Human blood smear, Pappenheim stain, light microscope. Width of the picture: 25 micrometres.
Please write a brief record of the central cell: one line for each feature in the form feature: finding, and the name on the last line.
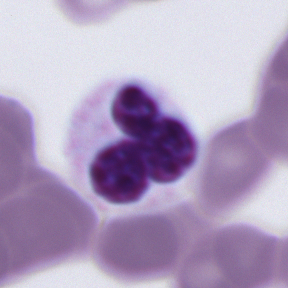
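Outline: roughly round, as you can see.
Chromatin: dark purple, and notice how clumped it looks.
Cytoplasm: a pale pinkish-lilac.
Granules: fine and pink, lying in the cytoplasm.
Name: segmented neutrophil.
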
